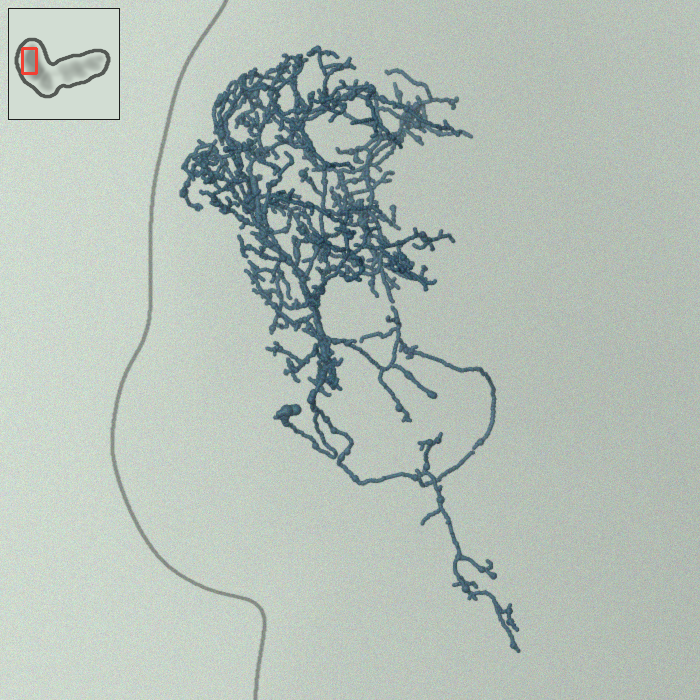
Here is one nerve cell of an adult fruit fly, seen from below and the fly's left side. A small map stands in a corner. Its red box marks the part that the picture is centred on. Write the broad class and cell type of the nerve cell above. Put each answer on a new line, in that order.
central-brain intrinsic neuron
AVLP448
